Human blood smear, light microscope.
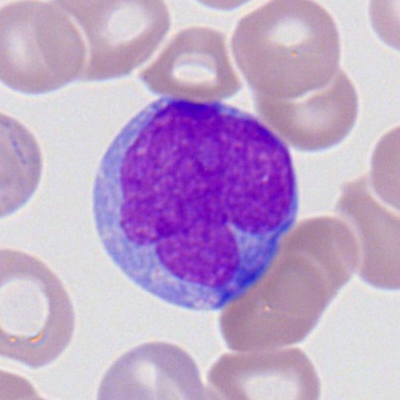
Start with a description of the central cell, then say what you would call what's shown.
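The cell has a round, smooth outline. Its nucleus occupies most of the cell, with a moderate rim of cytoplasm that is widest on the left side. No distinct granules are seen in the cytoplasm. The cell is a myeloblast.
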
